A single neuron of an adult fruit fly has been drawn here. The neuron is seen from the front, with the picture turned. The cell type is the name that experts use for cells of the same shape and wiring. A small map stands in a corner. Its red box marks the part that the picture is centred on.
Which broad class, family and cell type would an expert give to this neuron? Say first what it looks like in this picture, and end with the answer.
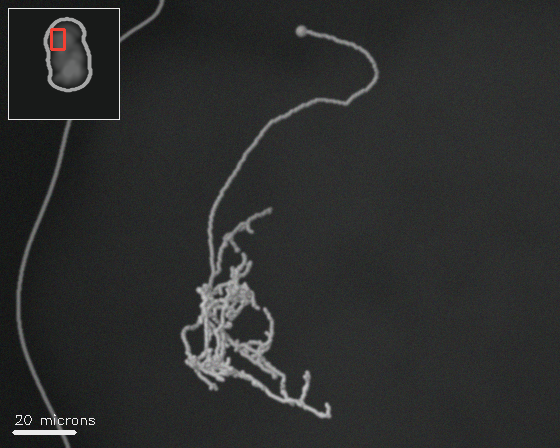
Its cell body lies at the top of the picture. From top to bottom in the picture it spans about 130 microns. Its broad class is central-brain intrinsic neuron. The family is hemilineage SIPa1_ventral. The cell type is CB1434.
